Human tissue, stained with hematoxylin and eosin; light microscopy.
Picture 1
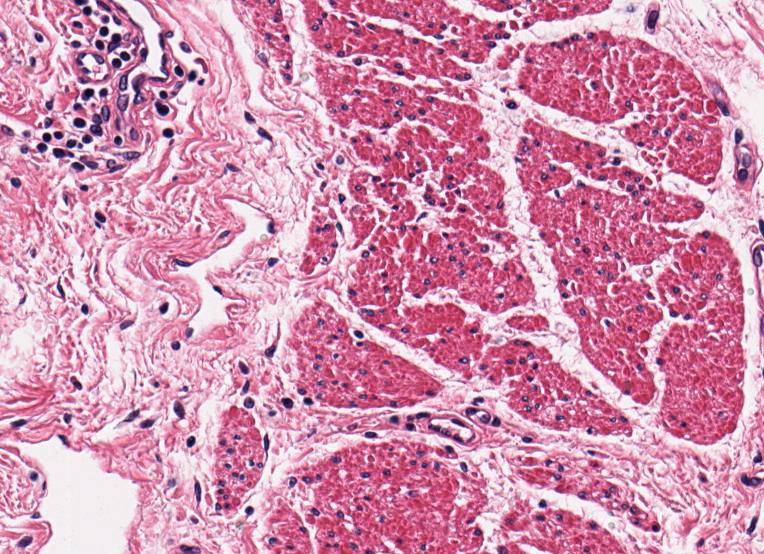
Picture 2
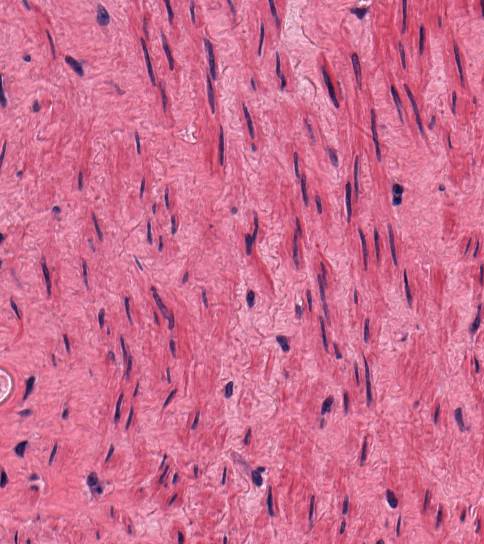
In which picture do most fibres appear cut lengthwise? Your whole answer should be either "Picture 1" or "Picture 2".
Picture 2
